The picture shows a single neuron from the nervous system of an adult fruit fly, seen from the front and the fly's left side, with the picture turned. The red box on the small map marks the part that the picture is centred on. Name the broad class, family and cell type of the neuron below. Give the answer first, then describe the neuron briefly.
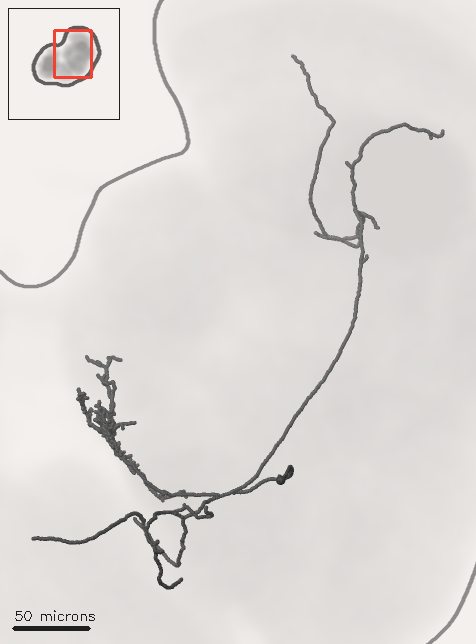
This is a visual centrifugal neuron. The family is hemilineage VLPa2. Its cell type is PVLP046. Its cell body lies at the bottom of the picture. By the scale bar it is about 350 microns tall in this view.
